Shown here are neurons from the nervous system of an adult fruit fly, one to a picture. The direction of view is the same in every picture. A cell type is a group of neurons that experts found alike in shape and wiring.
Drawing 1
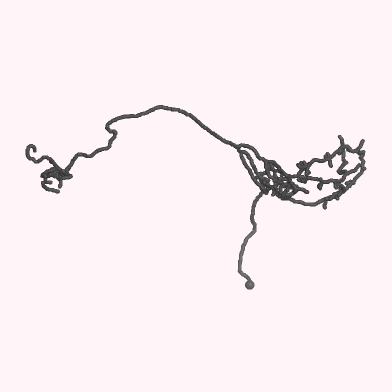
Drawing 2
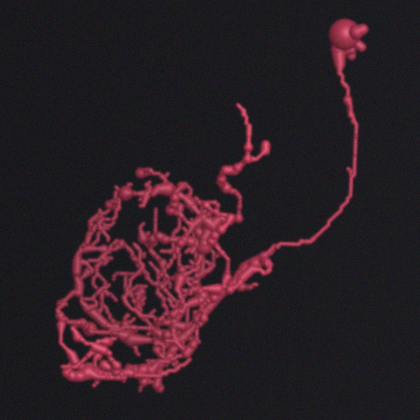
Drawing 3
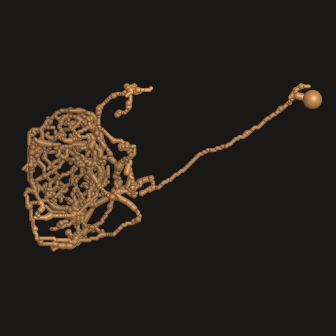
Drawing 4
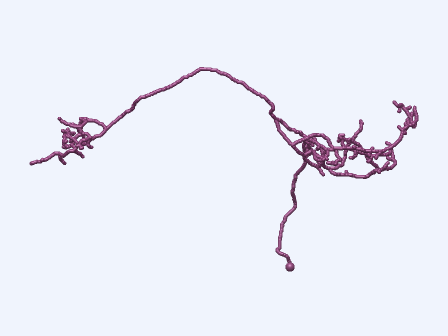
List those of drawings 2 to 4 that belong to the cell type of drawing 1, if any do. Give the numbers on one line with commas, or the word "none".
4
